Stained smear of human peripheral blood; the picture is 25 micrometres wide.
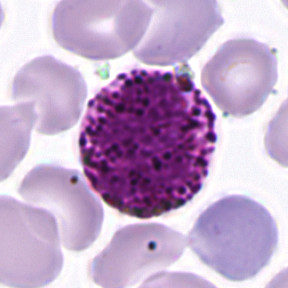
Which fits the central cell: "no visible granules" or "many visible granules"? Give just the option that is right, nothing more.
Many visible granules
